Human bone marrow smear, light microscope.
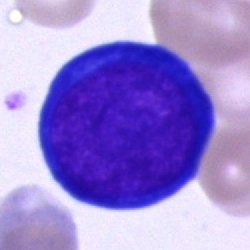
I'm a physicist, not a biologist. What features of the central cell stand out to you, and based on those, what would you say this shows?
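Starting with the cytoplasm, it forms only a thin rim around the nucleus and is deep blue. Checking for granules in it, none are seen; checking for vacuoles, none are seen either. This is a proerythroblast.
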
